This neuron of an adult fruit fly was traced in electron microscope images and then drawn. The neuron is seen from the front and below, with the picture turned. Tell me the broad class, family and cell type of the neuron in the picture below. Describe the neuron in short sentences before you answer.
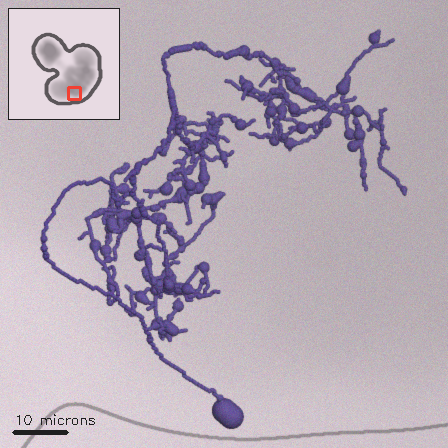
The cell body is at the bottom of the picture. By the scale bar it is about 75 microns tall in this view. The picture shows dozens of branch ends. This is a central-brain intrinsic neuron. Its family is hemilineage LHl1. Its cell type is CB1432.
